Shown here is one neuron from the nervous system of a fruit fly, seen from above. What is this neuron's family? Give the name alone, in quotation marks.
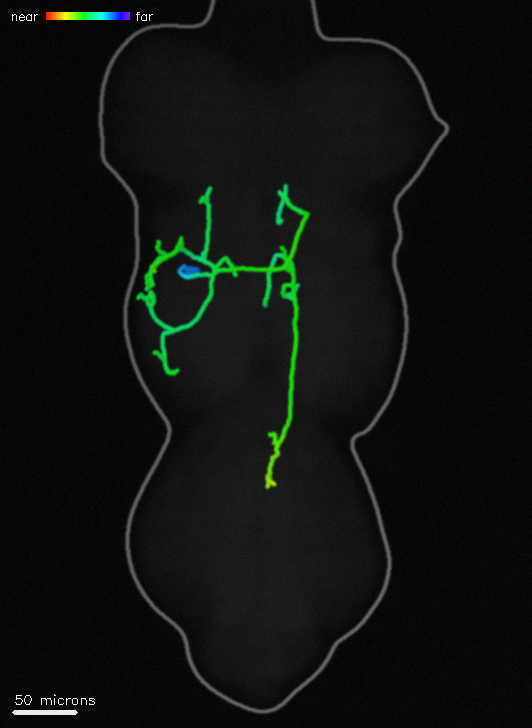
"hemilineage 07B"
